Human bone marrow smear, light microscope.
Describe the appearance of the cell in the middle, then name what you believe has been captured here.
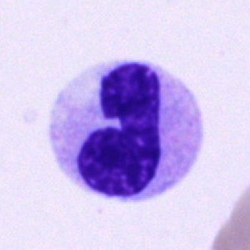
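First, the outline: it is round and smooth. Next, the nucleus is curved, with a deep notch opening toward the left. Then the chromatin, which is dense and coarsely clumped, with no nucleoli visible in the nucleus. Last, the name: band neutrophil.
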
